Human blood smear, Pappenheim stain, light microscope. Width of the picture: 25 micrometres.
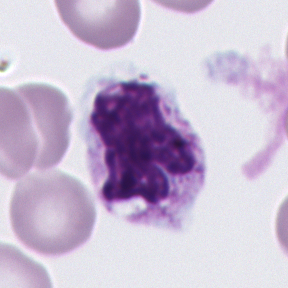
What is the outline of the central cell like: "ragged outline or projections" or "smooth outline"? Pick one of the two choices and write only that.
Ragged outline or projections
